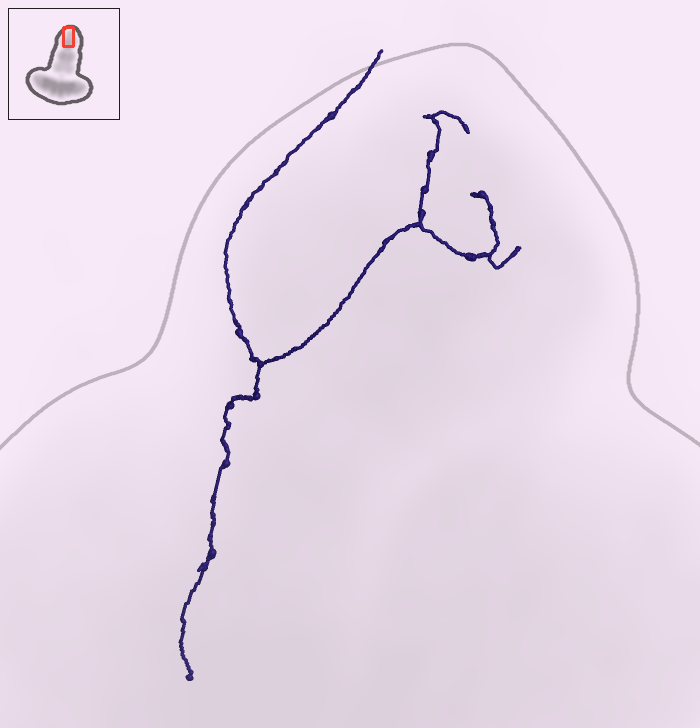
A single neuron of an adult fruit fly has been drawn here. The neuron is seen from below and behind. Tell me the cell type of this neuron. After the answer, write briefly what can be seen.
The cell type is SNxx16. This is a sensory neuron entering the nerve cord. No cell body is drawn. It has a dozen or fewer branch ends.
